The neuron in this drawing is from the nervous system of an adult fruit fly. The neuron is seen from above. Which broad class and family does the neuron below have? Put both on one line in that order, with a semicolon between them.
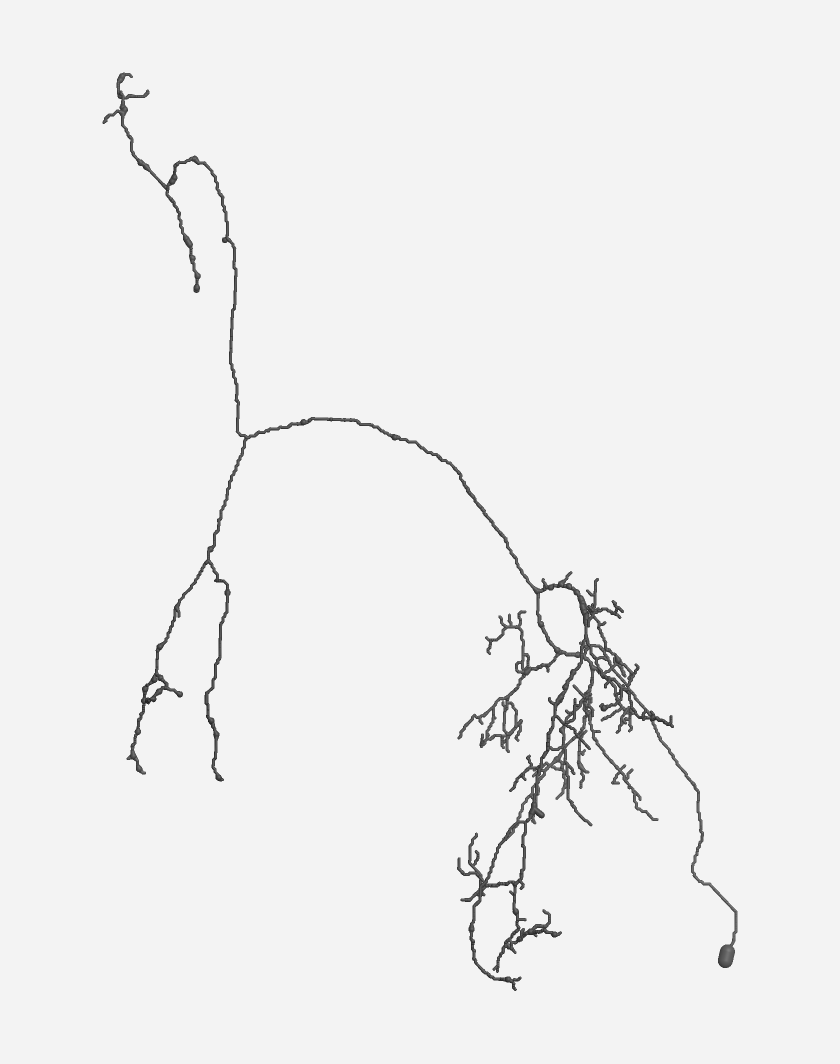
nerve-cord intrinsic neuron; hemilineage 08B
